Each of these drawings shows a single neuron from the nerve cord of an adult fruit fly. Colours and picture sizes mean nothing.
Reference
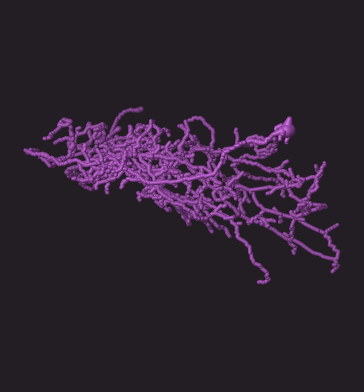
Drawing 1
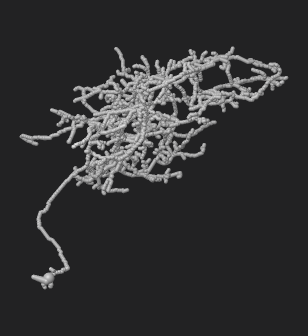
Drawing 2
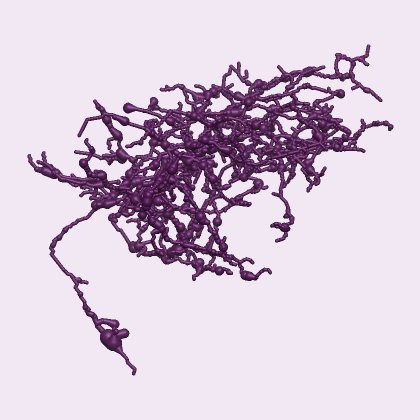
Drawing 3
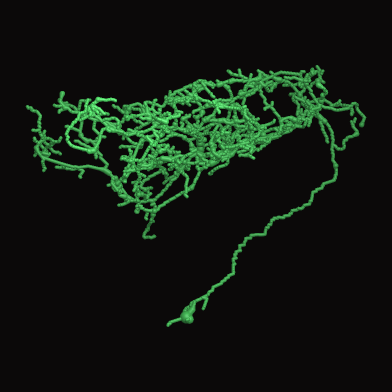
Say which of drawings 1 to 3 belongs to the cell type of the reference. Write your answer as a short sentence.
The neuron in drawing 1 is of the same cell type.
